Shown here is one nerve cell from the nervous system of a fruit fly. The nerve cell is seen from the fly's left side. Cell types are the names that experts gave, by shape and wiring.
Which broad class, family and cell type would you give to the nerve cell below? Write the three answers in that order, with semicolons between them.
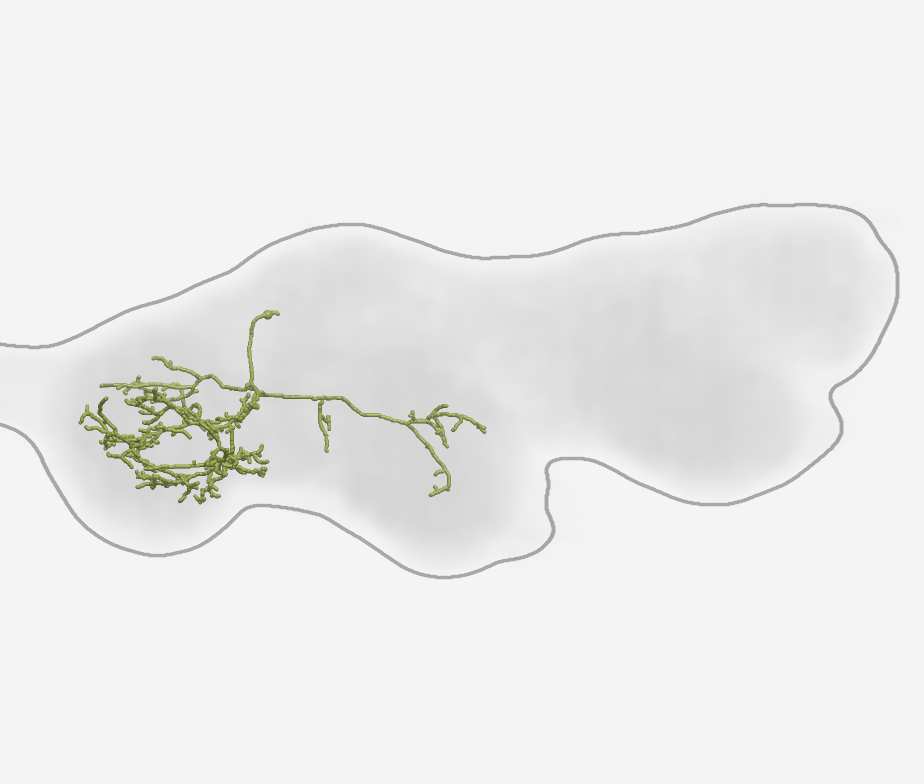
nerve-cord intrinsic neuron; hemilineage 11A; IN11A008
